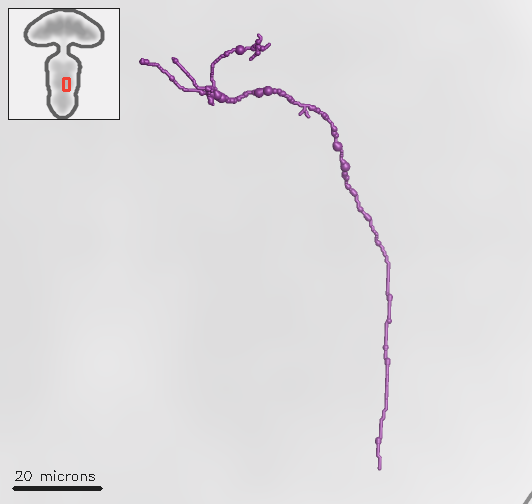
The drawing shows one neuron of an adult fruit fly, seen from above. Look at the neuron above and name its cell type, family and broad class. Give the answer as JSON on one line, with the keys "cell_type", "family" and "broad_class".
{"cell_type": "SNta43", "family": "class mechanosensory tactile", "broad_class": "sensory neuron entering the nerve cord"}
